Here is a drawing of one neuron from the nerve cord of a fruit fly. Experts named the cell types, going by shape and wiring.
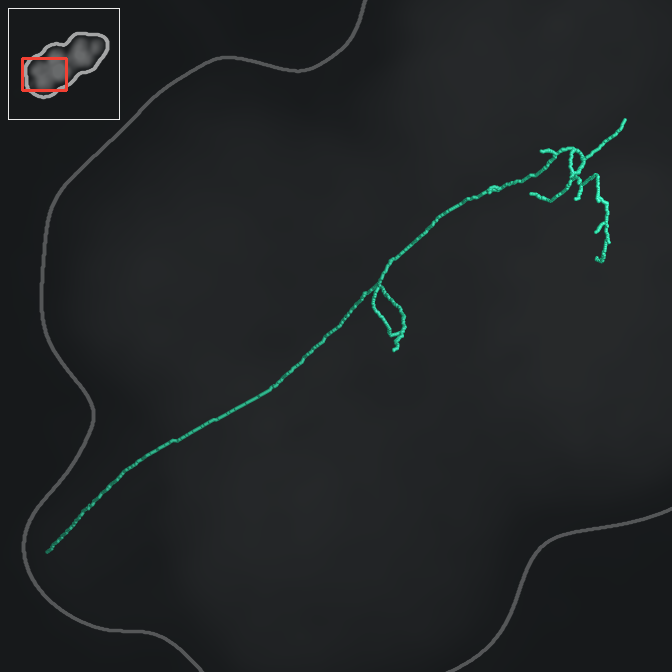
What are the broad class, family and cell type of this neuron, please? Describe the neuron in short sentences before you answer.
The drawing shows no cell body. As drawn here it is wider than it is tall. Its broad class is descending neuron. The family is hemilineage MX3. It is of cell type DNg106.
